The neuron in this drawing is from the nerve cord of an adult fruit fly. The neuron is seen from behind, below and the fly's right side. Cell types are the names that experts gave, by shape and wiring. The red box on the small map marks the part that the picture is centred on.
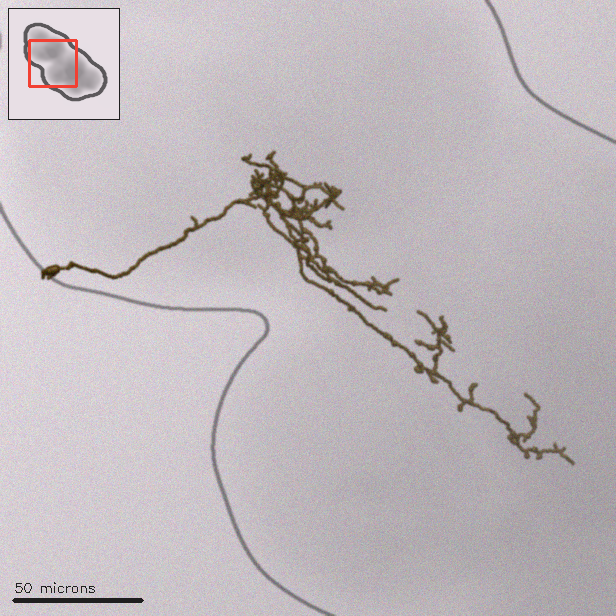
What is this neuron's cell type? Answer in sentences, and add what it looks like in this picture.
The cell type is IN16B107. It is a nerve-cord intrinsic neuron. From left to right in the picture it spans about 200 microns. Dozens of branch ends can be seen.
